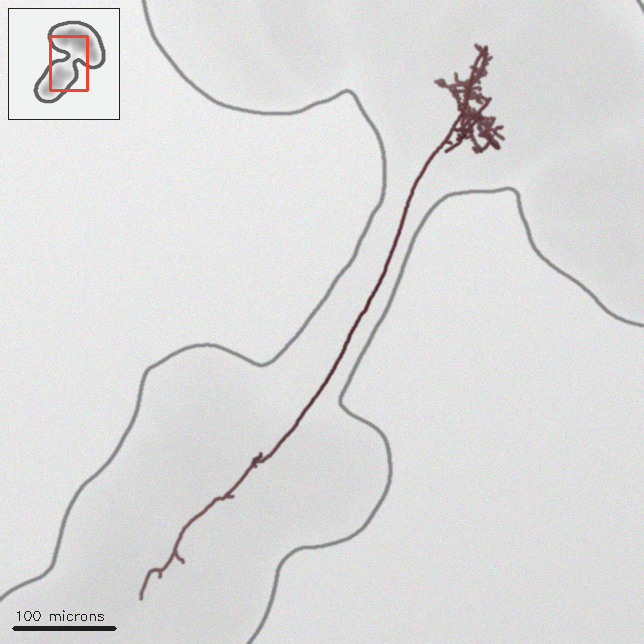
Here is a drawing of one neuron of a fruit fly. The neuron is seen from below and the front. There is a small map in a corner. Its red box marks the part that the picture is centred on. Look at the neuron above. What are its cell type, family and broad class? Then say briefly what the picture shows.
It is of cell type DNpe012_a. The family is hemilineage PSp2. It is a descending neuron. It runs through the neck, between the brain and the nerve cord. From top to bottom in the picture it spans about 550 microns.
